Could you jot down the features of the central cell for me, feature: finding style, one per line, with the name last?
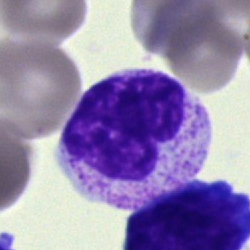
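Outline: round and smooth, as far as I can tell.
Nucleus: off-centre, toward the upper left.
Granules: fine, pinkish-violet, scattered all through the cytoplasm.
Vacuoles: none I can see in the cytoplasm.
Name: metamyelocyte.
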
